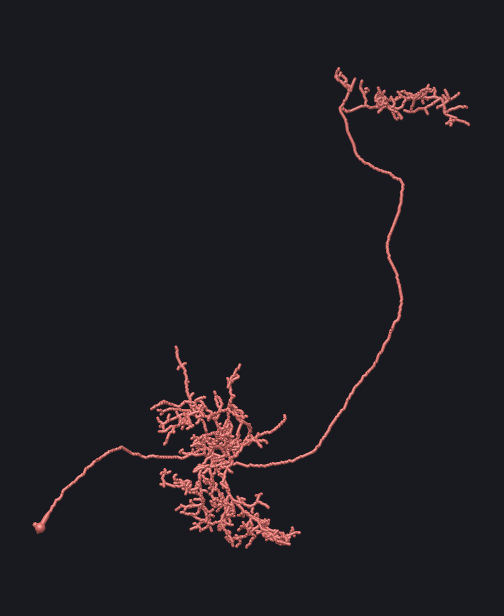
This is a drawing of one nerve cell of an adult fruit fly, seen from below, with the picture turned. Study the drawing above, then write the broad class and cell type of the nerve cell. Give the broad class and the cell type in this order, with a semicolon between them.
central-brain intrinsic neuron; PVLP030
